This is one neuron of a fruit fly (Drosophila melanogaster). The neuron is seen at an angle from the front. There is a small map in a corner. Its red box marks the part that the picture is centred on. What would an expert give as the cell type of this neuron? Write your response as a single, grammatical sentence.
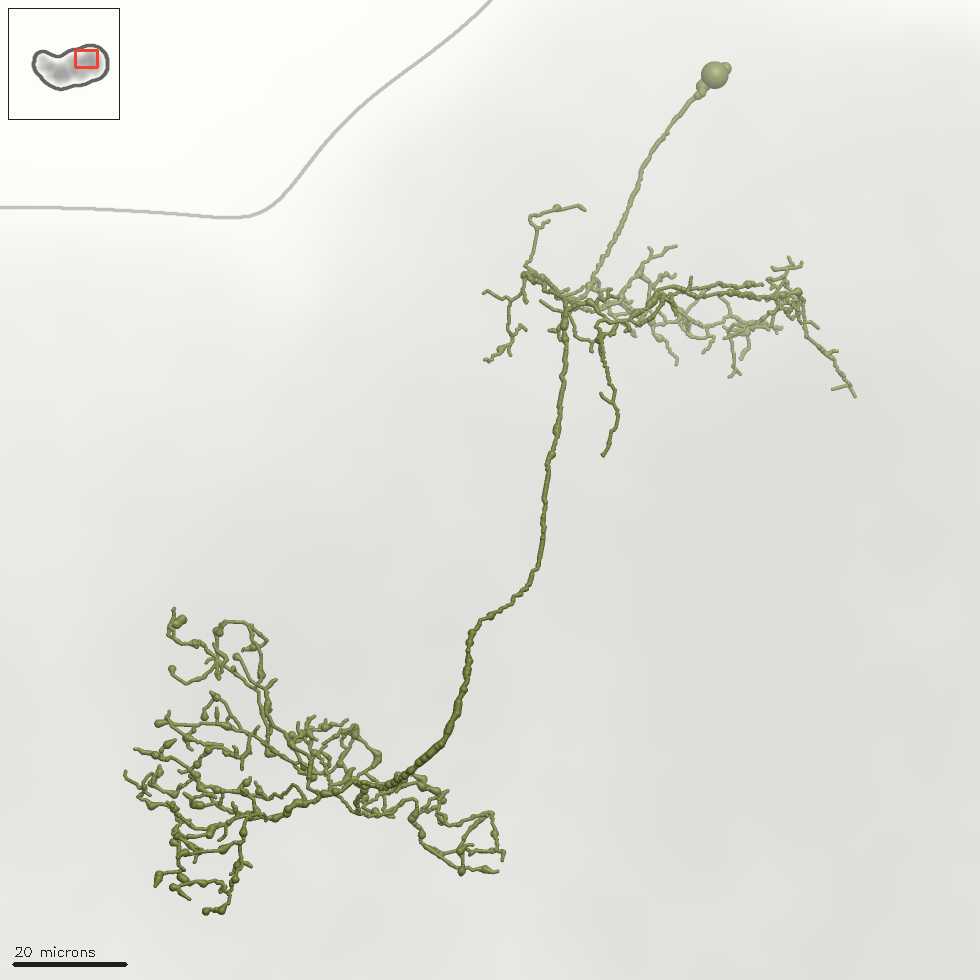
The neuron is typed under the name FB2H_b.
